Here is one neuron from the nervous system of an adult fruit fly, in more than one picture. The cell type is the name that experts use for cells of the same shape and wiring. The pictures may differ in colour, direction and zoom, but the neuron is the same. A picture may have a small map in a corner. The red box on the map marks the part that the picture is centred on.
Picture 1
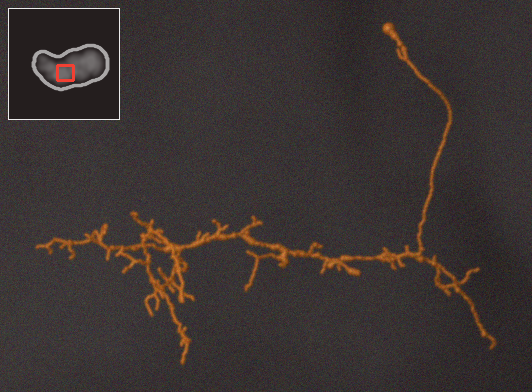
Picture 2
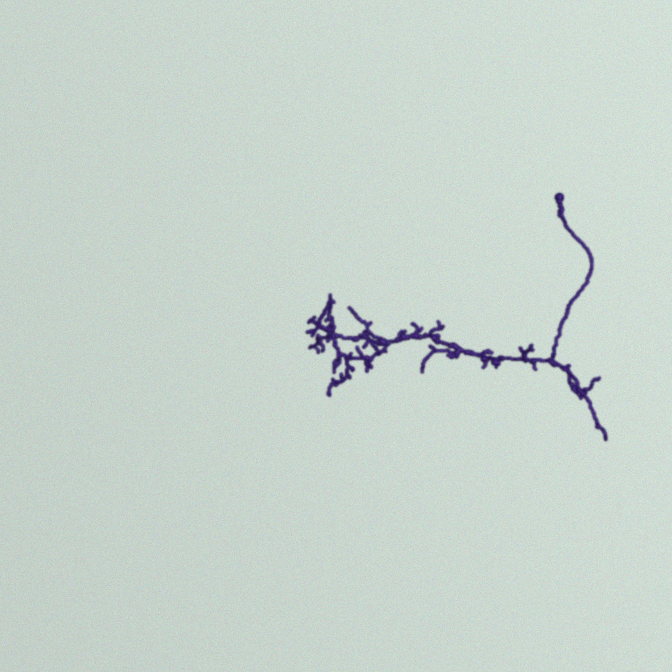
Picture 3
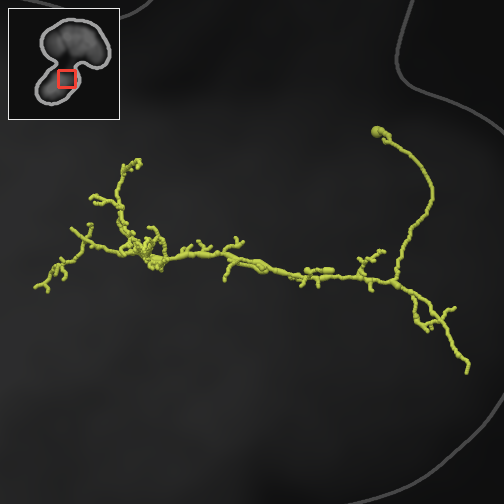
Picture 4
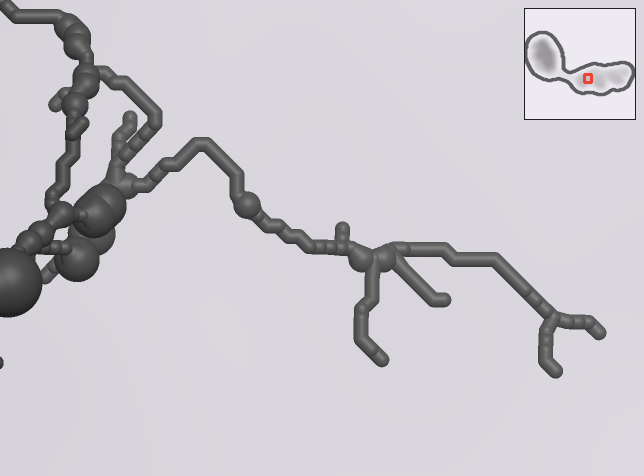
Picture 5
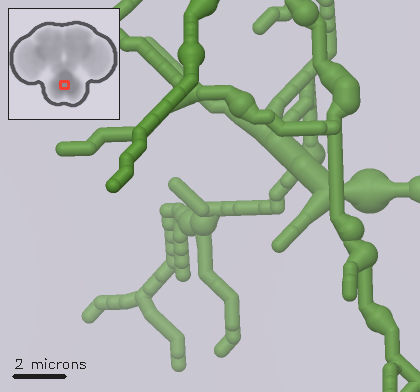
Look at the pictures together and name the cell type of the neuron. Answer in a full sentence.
The cell type is IN19A118.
